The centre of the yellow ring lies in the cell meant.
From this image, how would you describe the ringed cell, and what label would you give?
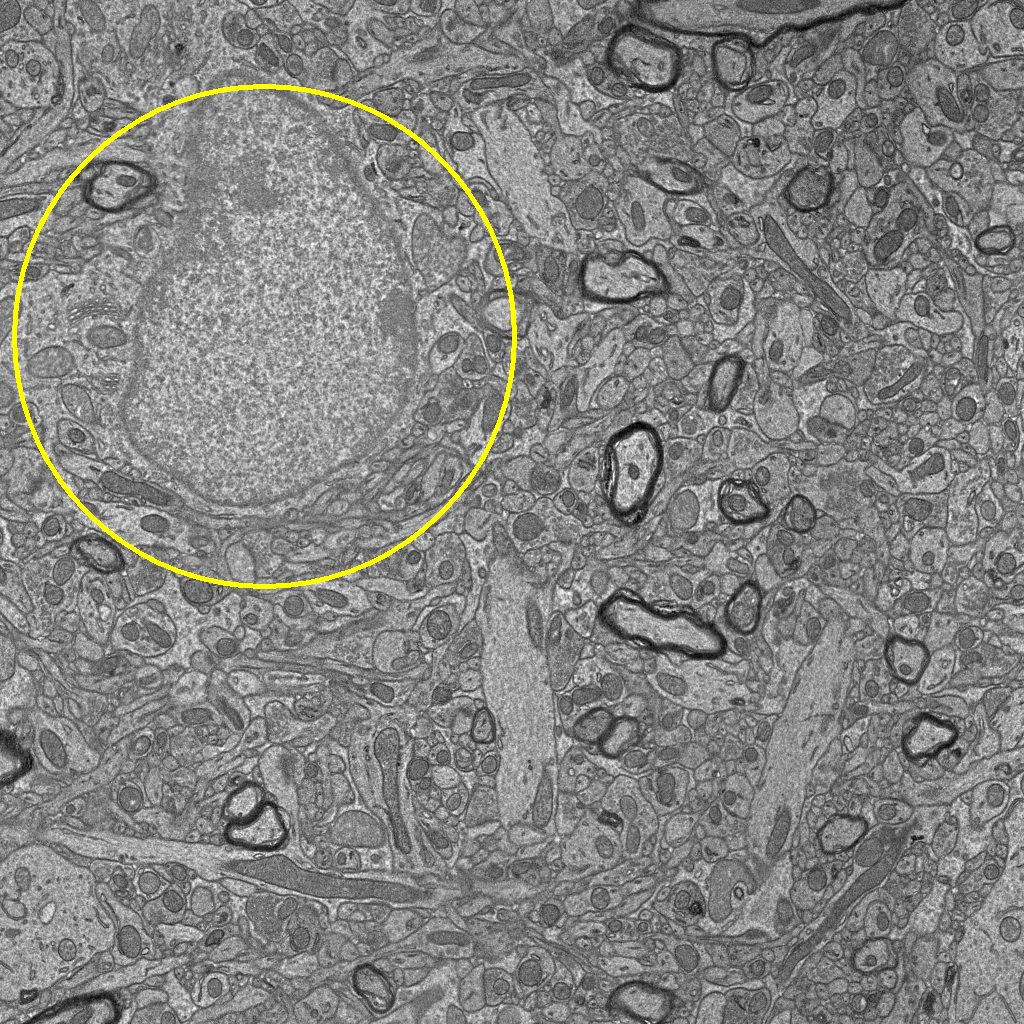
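Large oval nucleus, narrowing towards its top, shown whole within the ring; nuclear envelope smooth, without deep infoldings. A myelinated axon lies close to the cell body at its upper left. The cell is an astrocyte.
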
